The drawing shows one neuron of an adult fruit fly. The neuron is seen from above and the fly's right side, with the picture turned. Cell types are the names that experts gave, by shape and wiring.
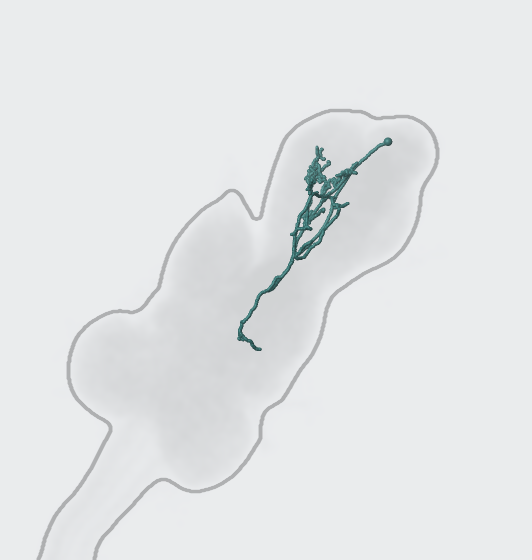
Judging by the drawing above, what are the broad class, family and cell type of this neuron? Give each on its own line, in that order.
nerve-cord intrinsic neuron
hemilineage 06B
IN06B070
